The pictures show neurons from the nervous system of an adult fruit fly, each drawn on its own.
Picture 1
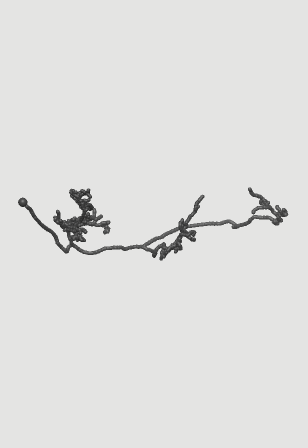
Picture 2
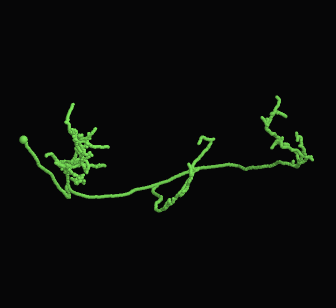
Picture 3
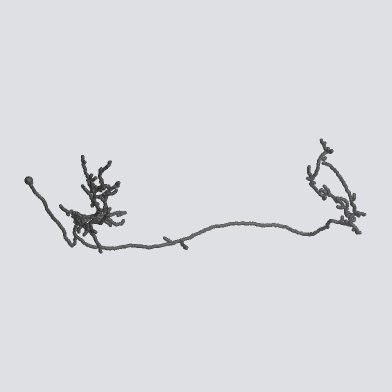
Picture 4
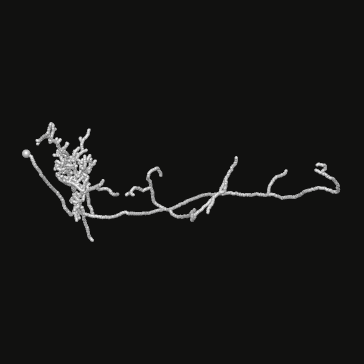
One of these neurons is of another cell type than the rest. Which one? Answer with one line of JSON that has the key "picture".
{"picture": 4}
